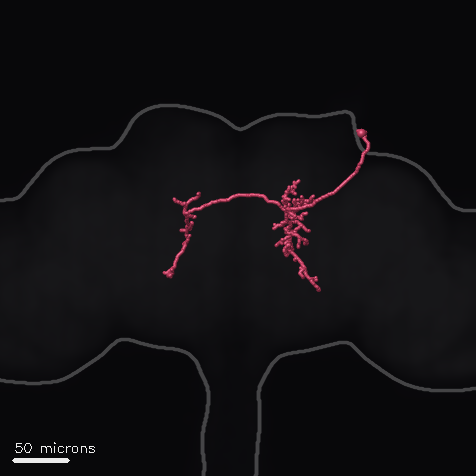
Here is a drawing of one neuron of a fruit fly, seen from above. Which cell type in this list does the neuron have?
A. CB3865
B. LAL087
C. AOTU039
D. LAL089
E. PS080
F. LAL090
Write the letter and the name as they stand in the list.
D. LAL089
